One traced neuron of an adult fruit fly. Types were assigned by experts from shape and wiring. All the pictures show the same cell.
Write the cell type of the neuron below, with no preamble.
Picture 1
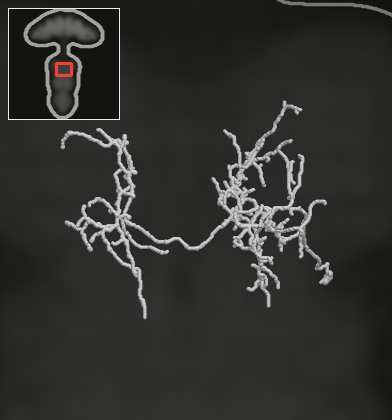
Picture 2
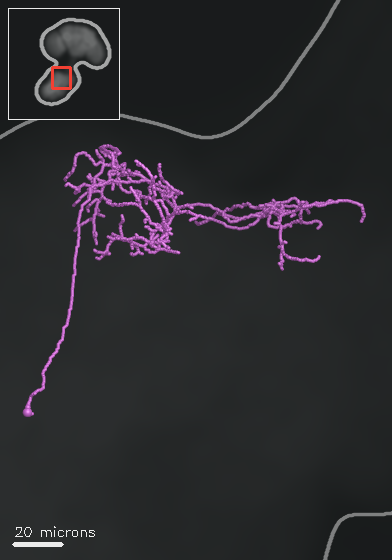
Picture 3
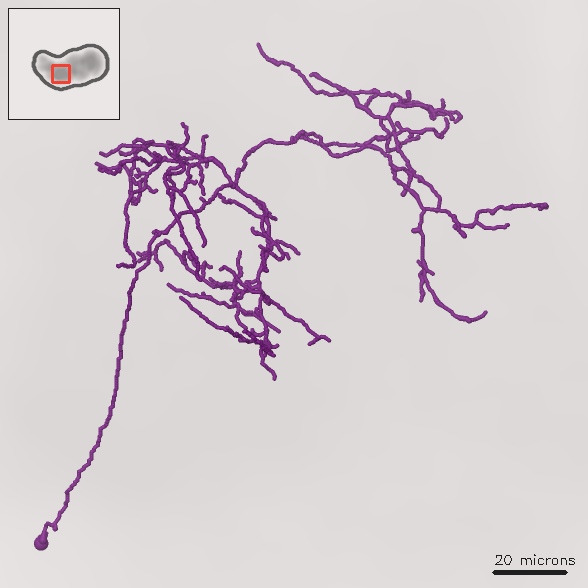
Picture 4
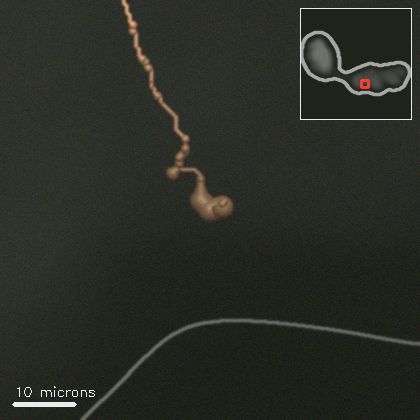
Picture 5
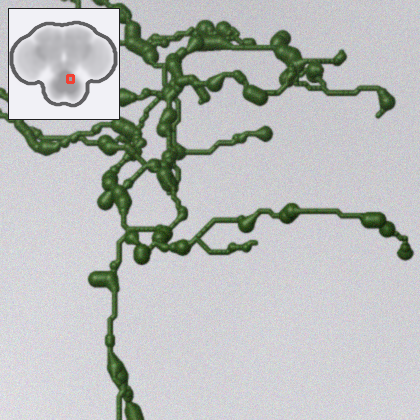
IN06A047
